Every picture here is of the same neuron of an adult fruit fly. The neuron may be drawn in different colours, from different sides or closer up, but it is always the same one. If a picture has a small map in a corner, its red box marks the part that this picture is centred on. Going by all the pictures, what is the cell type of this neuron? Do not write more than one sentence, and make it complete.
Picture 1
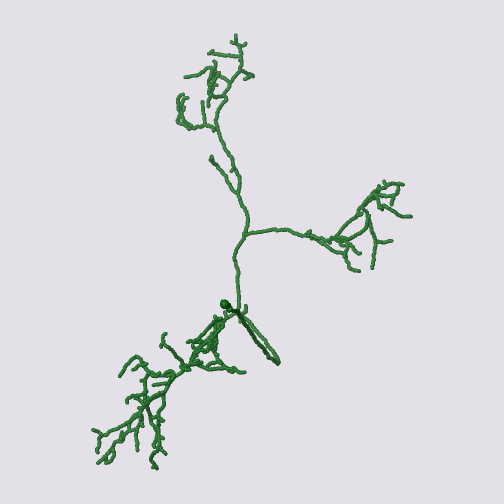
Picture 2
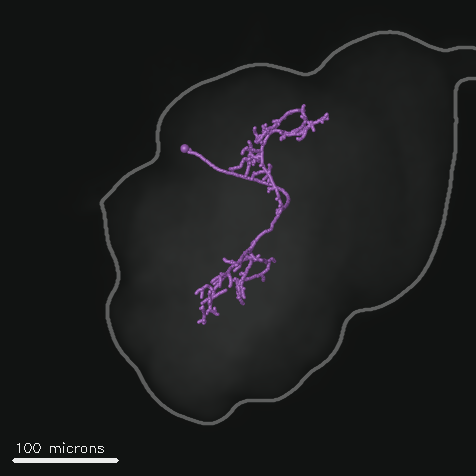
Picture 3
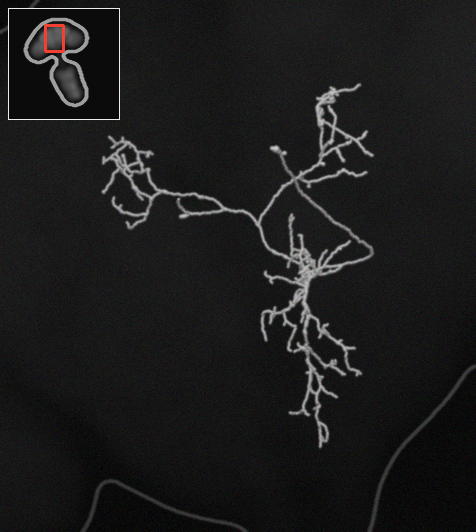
In terms of cell type, the neuron is CL122_a.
